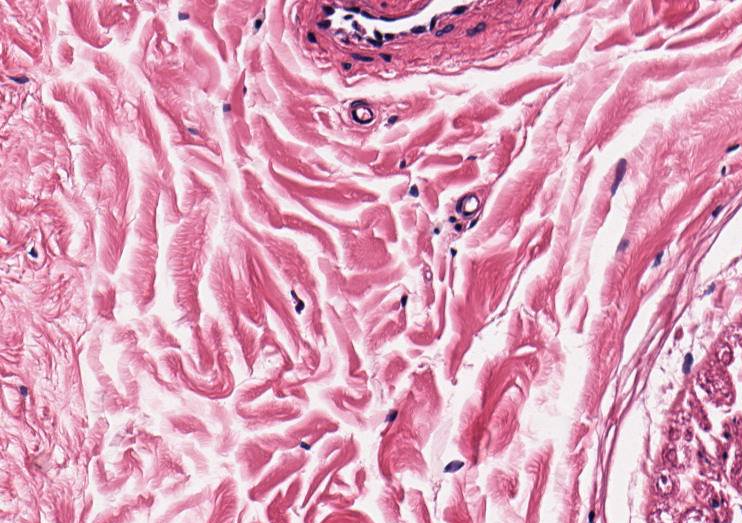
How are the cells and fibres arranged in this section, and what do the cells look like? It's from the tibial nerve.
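Thick pink collagen bundles occupy most of the field, interlacing and curving in many directions. Cells sparse: a few small, dark, elongated nuclei between bundles. Right side: band of thinner, wavy, parallel fibres curving down toward lower right corner. Lower right corner: more cellular, granular pink tissue with scattered nuclei, bordering the collagen.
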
